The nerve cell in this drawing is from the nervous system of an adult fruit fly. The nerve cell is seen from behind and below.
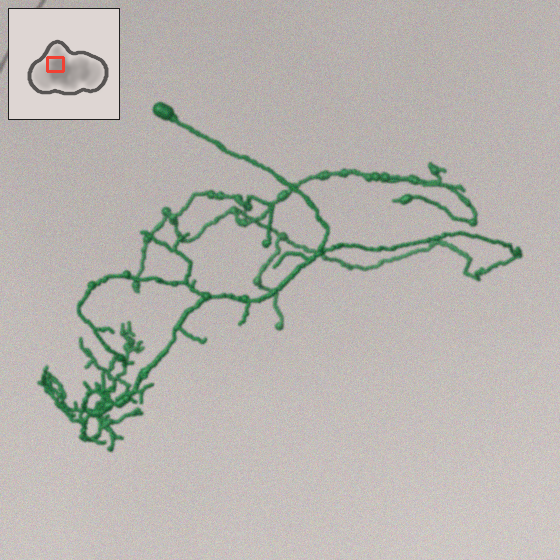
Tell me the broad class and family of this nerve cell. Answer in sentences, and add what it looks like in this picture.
It is a central-brain intrinsic neuron. The family is hemilineage DL1_dorsal. Dozens of branch ends can be seen. In this view it is wider than it is tall.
